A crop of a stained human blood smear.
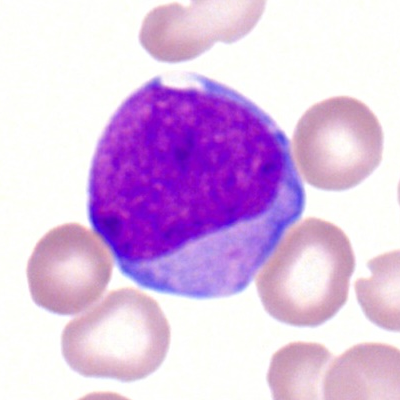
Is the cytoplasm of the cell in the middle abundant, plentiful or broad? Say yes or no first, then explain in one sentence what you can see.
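No. The nucleus fills most of the cell, leaving a crescent of cytoplasm toward the lower right.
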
